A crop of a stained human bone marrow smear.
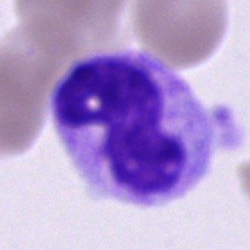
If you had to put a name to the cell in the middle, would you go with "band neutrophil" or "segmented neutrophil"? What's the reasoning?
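It's a band neutrophil. The nucleus runs as one bent, sausage-like band curving across the cell, with a deep indentation.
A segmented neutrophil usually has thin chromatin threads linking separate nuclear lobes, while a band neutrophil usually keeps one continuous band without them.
Its chromatin is dense, dark purple and coarsely clumped. The cytoplasm is pale lilac-purple.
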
